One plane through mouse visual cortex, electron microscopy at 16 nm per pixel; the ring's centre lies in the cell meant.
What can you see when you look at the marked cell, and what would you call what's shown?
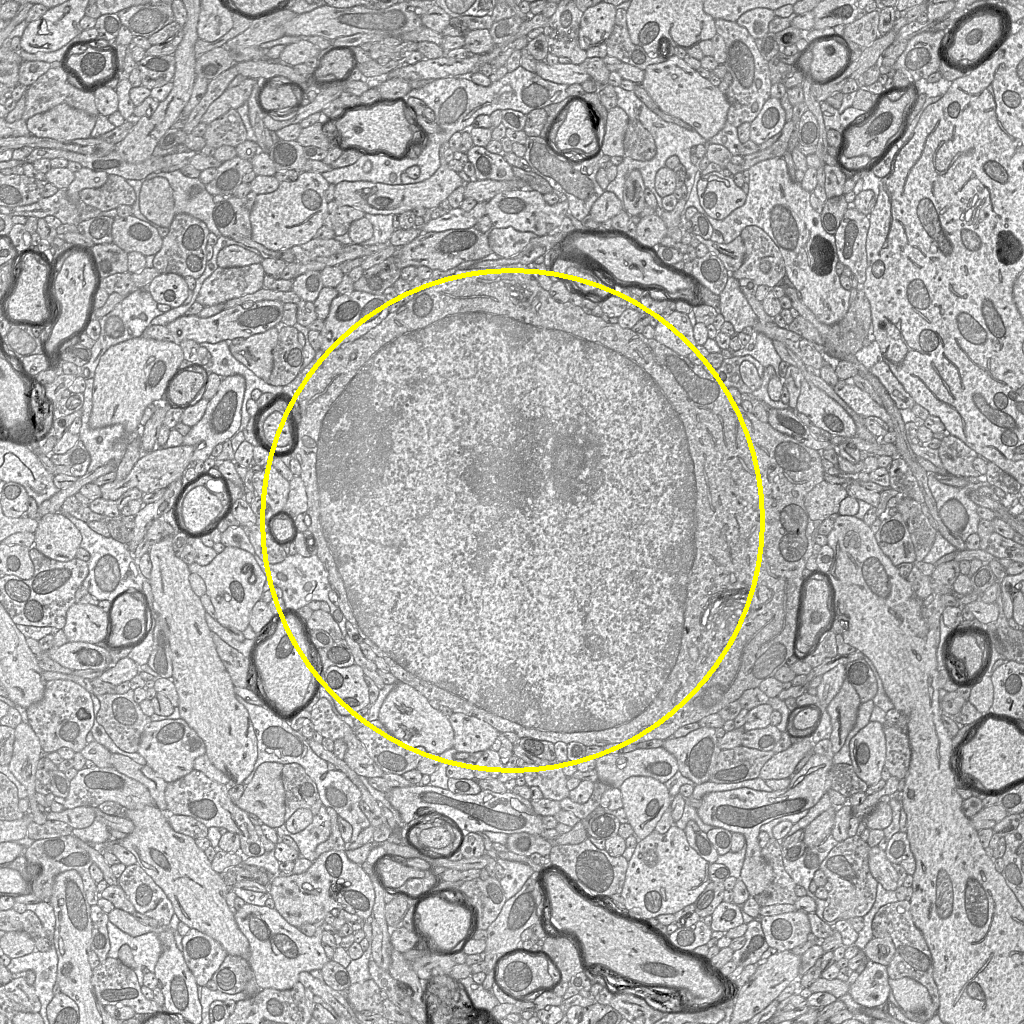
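A roughly round nucleus appears whole within this plane. Its envelope is smooth, without deep infoldings. Most of the chromatin is pale and finely granular, with darker patches scattered through it. The cytoplasm shows no dark dense bodies. This is an oligodendrocyte.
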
